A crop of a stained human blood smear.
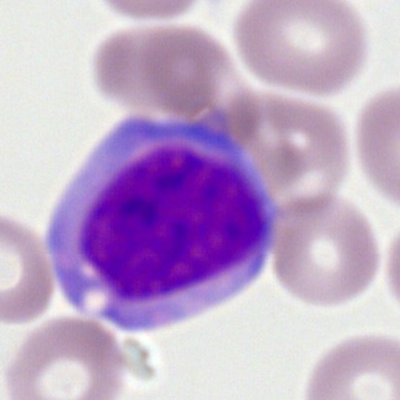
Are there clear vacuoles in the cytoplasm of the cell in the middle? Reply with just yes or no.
Yes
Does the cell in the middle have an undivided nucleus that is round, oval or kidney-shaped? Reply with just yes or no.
Yes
